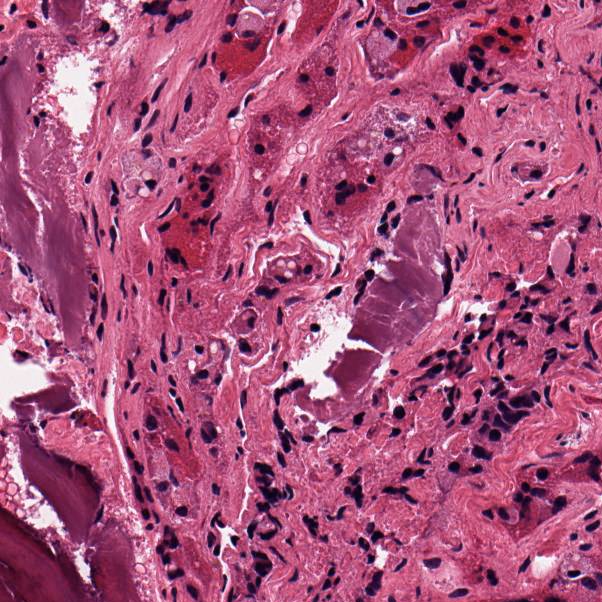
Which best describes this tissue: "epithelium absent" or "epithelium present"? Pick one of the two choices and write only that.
Epithelium absent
